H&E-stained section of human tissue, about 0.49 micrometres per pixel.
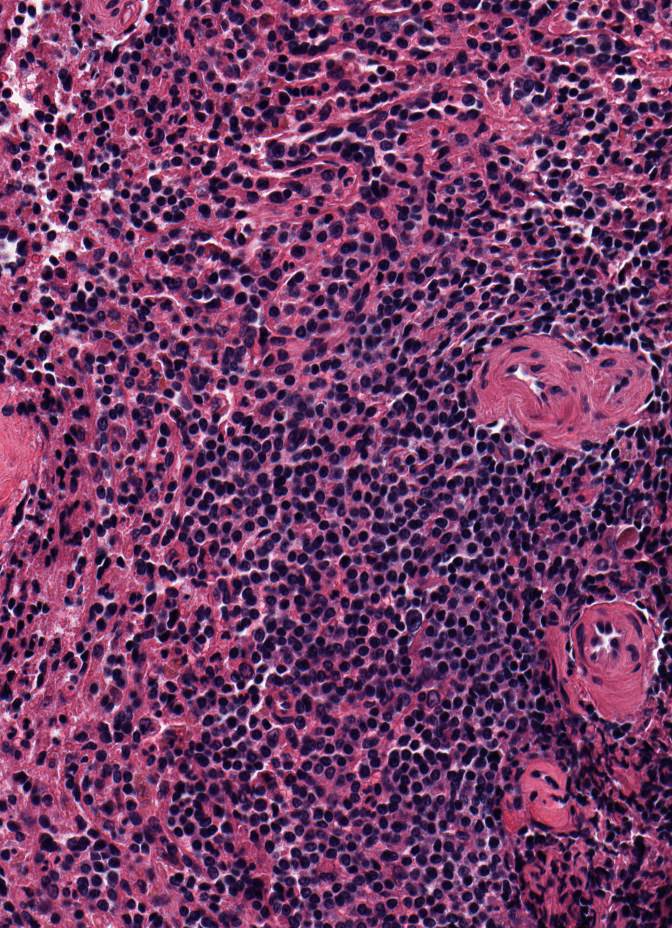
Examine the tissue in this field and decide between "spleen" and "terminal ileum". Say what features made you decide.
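It's spleen. Most of the cells here are small lymphocytes, with round, dark-staining nuclei and barely any cytoplasm. Up and to the left the tissue loosens, and thin pink strands of stroma run between the cells. Along the right side sit several small, thick-walled vessels with concentric pink walls, their lumens narrow slits next to the thickness of the wall.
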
